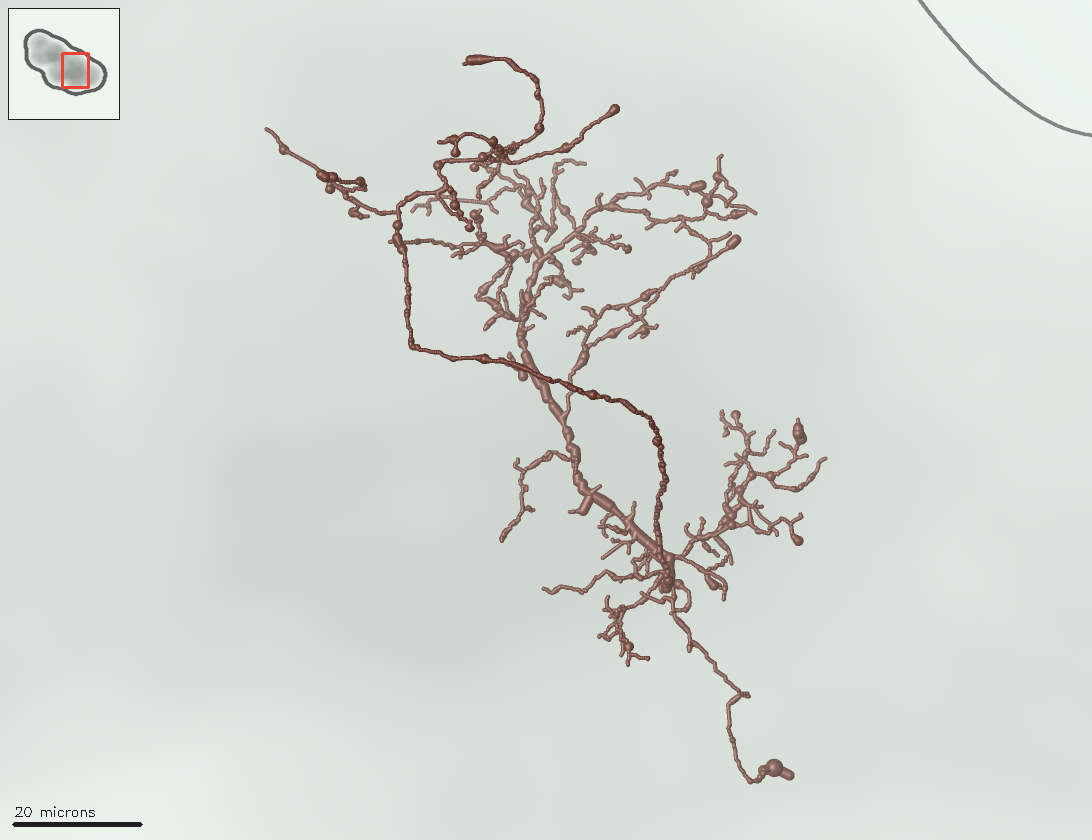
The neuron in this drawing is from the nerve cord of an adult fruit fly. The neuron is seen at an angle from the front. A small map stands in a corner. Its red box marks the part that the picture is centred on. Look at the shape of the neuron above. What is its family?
hemilineage 06B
